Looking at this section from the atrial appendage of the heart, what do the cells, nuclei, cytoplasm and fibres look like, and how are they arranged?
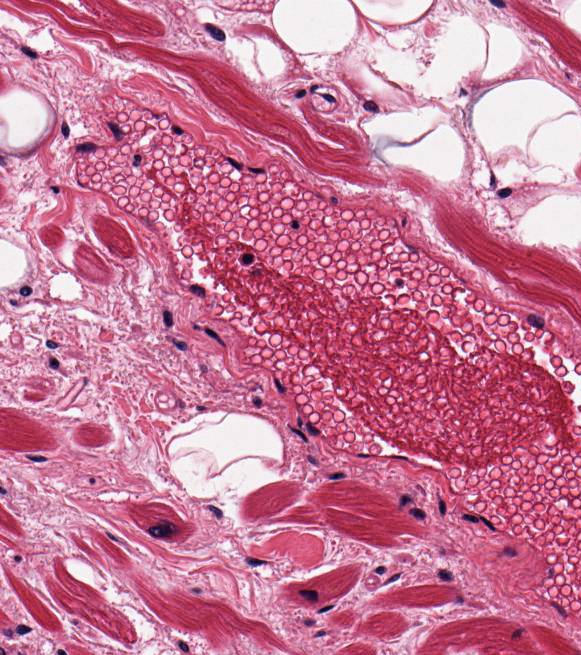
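Start at the middle: an elongated mass of packed round pink cells runs diagonally from upper left to lower right. Along its upper right side, bright red fibre bundles with elongated dark nuclei run parallel to it. In the lower part of the field these bundles are cut obliquely, appearing as short ovals and segments. To the mass's left lies loose, pale, wispy connective tissue with scattered spindle-shaped nuclei.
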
